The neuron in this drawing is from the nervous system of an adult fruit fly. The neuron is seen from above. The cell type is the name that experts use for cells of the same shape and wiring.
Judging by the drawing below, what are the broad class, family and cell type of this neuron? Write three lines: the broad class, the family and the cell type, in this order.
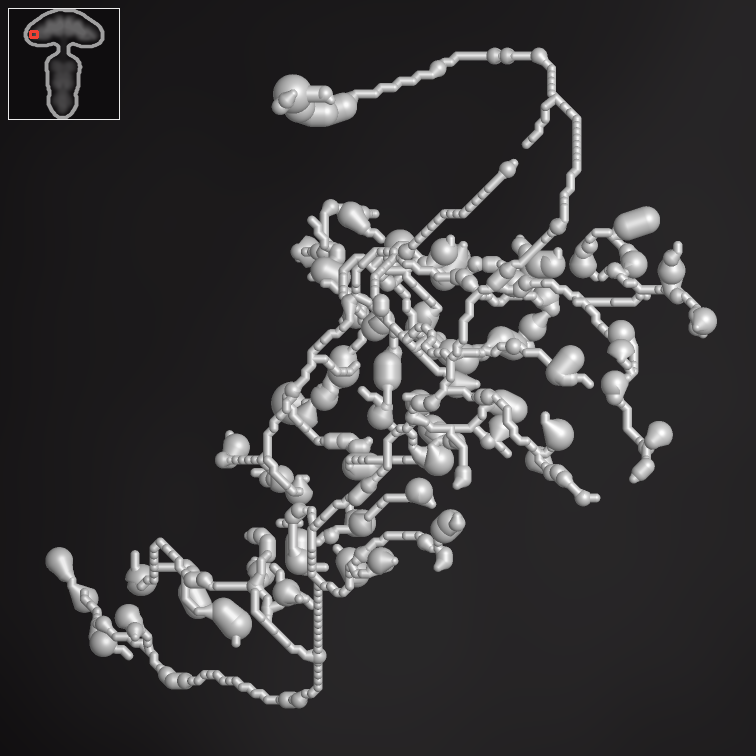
optic-lobe intrinsic neuron
Dm
Dm1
